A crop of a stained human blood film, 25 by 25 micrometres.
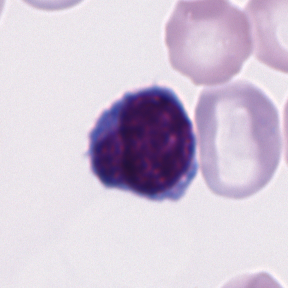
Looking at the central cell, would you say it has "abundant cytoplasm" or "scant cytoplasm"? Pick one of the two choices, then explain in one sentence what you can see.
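Scant cytoplasm. The cytoplasm forms only a narrow rim around the nucleus.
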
